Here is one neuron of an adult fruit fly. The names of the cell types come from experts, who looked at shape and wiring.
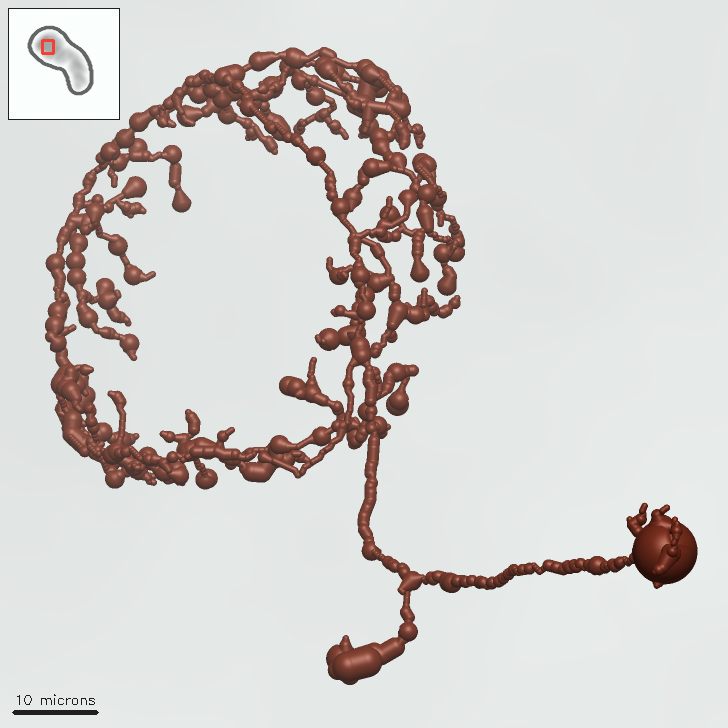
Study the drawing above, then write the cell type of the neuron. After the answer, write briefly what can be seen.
Its cell type is ER4d. Its broad class is central-brain intrinsic neuron. From left to right in the picture it spans about 75 microns. Dozens of branch ends can be seen.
